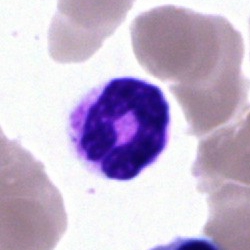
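Segmented neutrophil, central cell, stained human bone marrow smear. Chromatin dense, dark purple, clumped; hole in the middle of the nuclear ring pale pink. Cytoplasm scant, pale pink-lilac, widest on the left. Outline roughly round.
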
